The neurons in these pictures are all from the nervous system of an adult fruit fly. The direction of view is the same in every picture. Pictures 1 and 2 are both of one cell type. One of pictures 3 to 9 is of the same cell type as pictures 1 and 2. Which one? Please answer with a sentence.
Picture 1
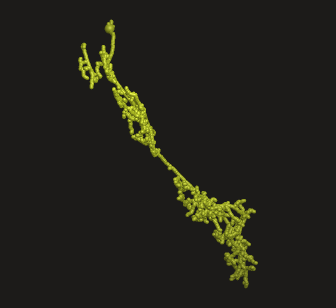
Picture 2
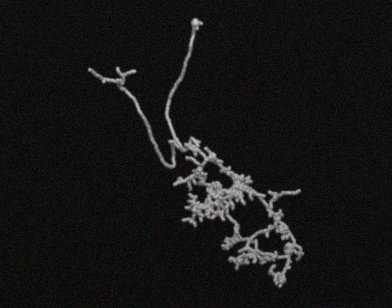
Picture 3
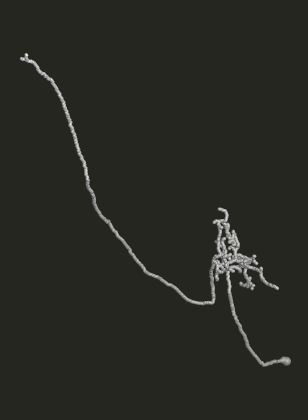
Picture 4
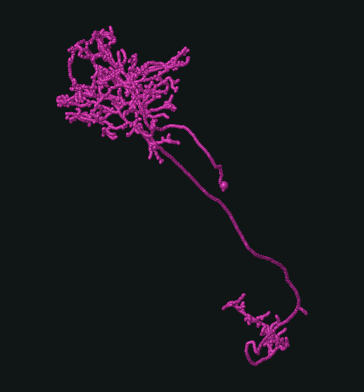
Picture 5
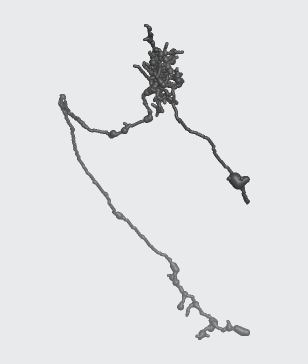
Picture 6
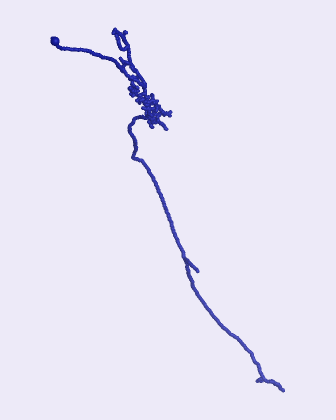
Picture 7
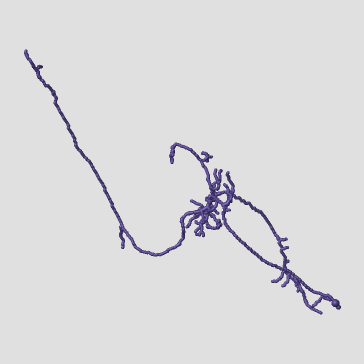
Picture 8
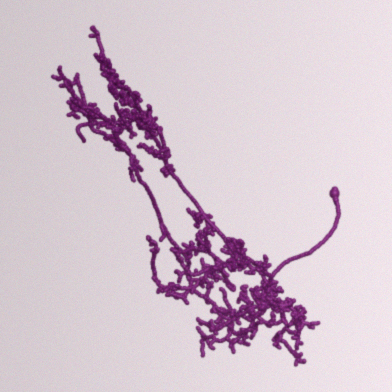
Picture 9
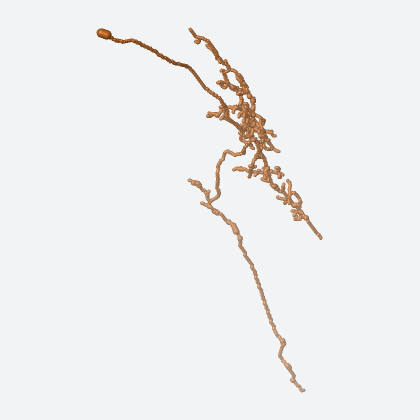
Picture 8 is of the same cell type.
